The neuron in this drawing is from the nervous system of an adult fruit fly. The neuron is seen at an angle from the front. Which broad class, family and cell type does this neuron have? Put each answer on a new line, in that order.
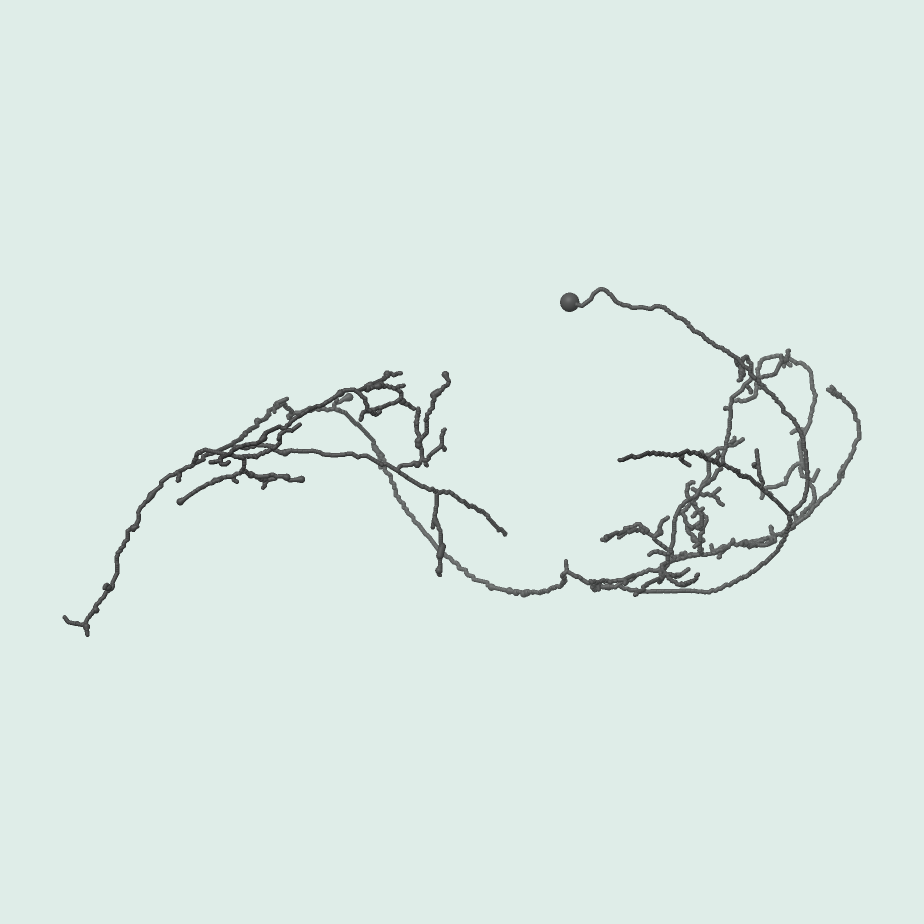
nerve-cord intrinsic neuron
hemilineage 19B
IN19B092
